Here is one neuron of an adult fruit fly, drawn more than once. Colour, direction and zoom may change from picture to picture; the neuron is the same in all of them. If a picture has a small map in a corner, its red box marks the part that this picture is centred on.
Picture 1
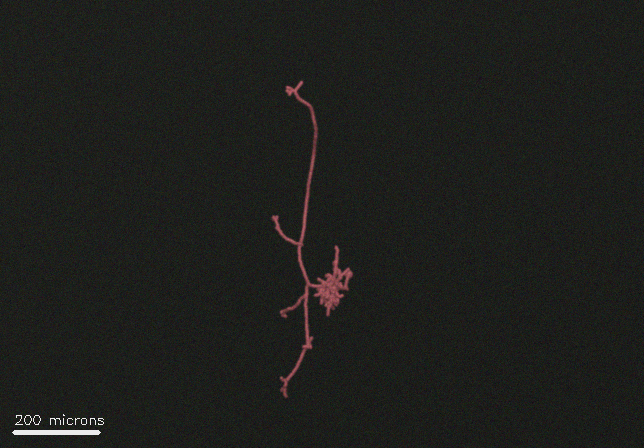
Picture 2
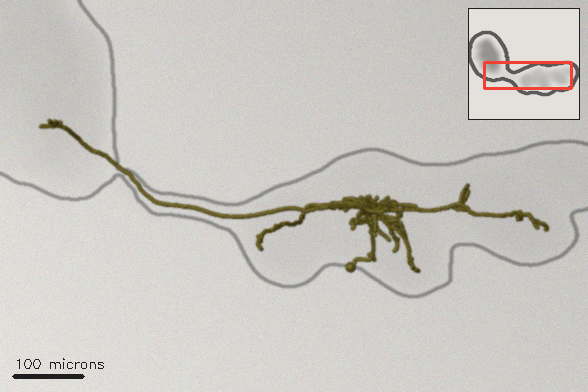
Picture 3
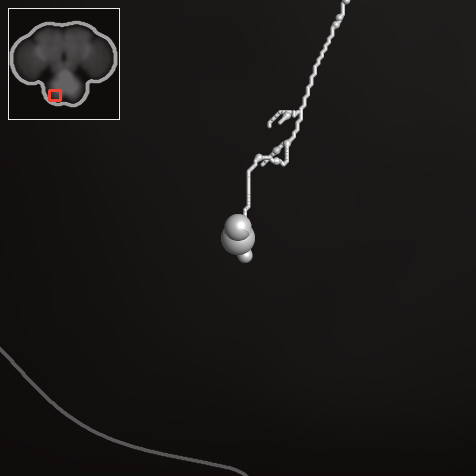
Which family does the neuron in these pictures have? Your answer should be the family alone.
hemilineage 07B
